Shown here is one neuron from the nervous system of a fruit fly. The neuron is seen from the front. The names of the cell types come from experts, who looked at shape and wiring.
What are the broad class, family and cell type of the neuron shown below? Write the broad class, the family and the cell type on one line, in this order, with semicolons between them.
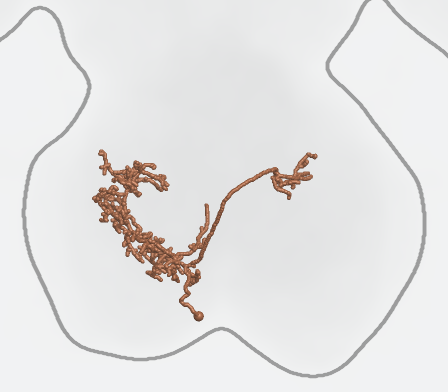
nerve-cord intrinsic neuron; hemilineage 06B; IN06B063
